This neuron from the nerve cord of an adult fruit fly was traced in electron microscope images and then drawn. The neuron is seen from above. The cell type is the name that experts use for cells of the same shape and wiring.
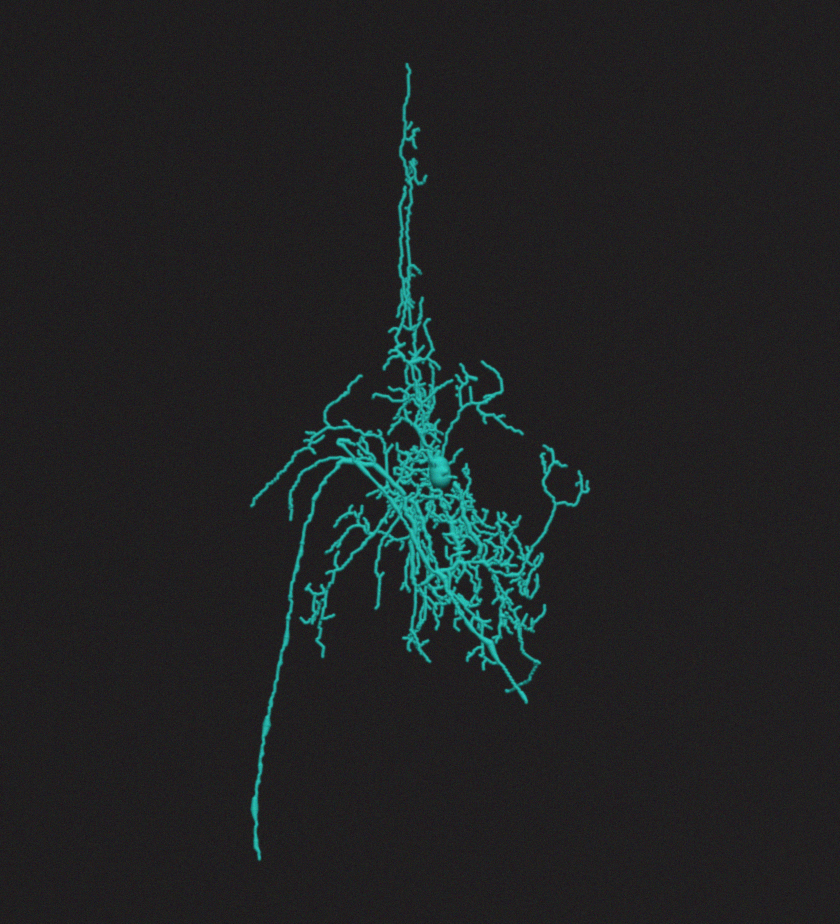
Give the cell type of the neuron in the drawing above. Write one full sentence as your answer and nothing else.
The neuron belongs to cell type ENXXX128.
